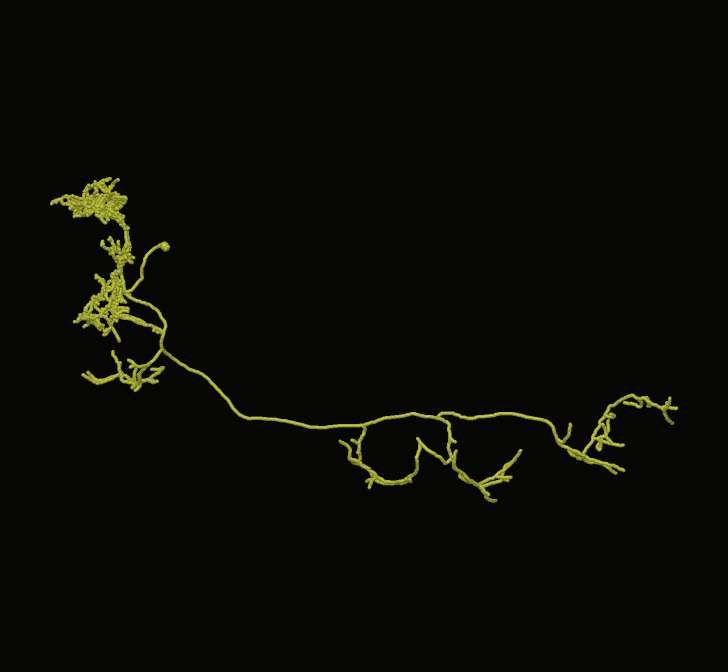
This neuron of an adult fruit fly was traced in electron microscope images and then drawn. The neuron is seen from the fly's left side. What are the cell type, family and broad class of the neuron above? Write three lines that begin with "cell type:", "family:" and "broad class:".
cell type: DNp14
family: DNp
broad class: descending neuron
